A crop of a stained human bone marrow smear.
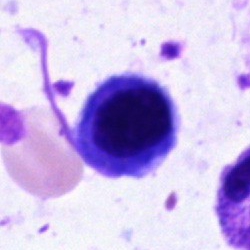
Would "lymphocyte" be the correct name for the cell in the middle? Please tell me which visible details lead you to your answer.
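The deciding feature is the colour of the cytoplasm, which is a deep blue. The cell is an erythroblast, not a lymphocyte.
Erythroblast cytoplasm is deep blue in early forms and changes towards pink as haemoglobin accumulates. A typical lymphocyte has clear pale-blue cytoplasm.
The deep blue cytoplasm therefore speaks for an erythroblast and against a lymphocyte.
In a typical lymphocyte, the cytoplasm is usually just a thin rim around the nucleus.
The narrow rim of cytoplasm seen here therefore does not count against lymphocyte. The nucleus stains dark purple with dense chromatin, and no granules are seen in the cytoplasm.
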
